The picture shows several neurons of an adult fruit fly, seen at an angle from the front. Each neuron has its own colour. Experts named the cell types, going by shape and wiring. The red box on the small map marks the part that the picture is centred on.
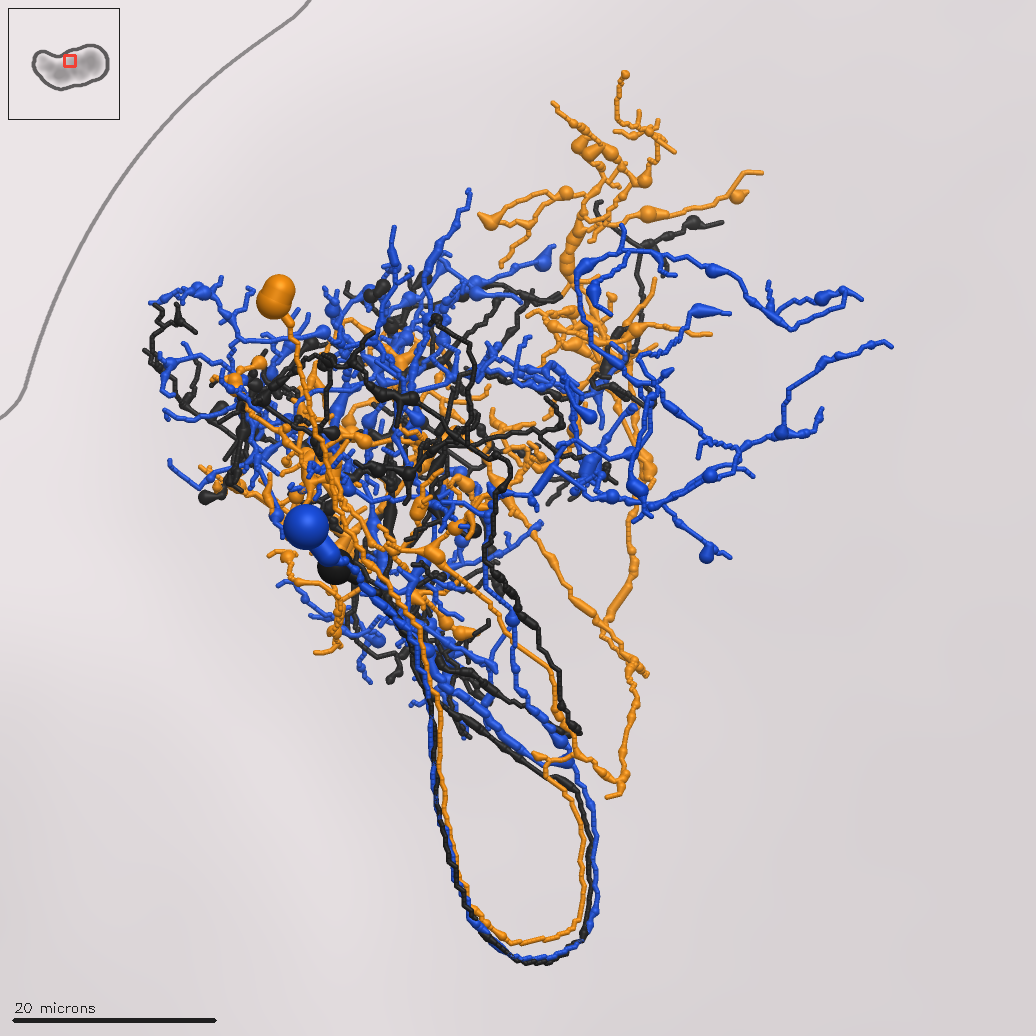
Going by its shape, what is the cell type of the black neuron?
CB2764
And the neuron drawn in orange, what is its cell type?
CB1432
